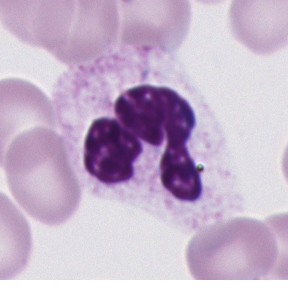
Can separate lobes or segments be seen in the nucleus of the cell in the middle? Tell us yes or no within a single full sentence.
Yes, the nucleus is formed of separate segments rather than one mass.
